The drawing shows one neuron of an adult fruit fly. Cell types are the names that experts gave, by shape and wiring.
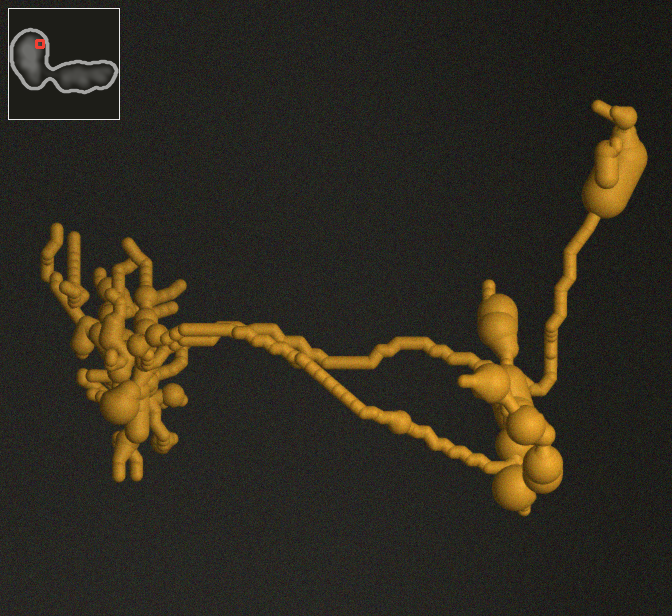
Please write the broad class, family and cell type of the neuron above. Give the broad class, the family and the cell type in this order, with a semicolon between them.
optic-lobe intrinsic neuron; T; T5d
